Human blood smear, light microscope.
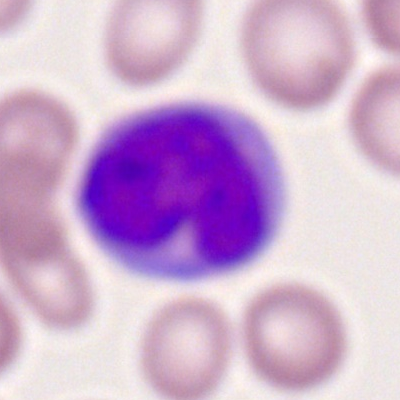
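Monocyte in a stained human blood smear under the light microscope. Notice that the nucleus fills most of the cell and is deeply indented from its lower side. Its chromatin stains a deep purple, while the cytoplasm around it is a pale lilac-blue.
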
